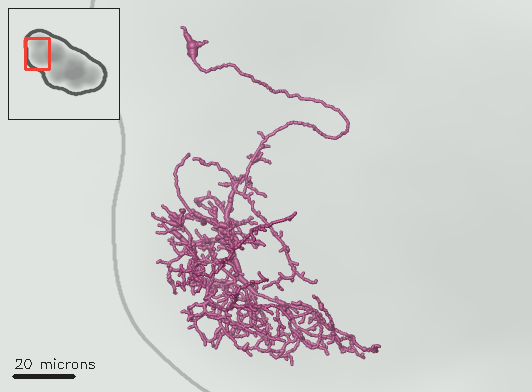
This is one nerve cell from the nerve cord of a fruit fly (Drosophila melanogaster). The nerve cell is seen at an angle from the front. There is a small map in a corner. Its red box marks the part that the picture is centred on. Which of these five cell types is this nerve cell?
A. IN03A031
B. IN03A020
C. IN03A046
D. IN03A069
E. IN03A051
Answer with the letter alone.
A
